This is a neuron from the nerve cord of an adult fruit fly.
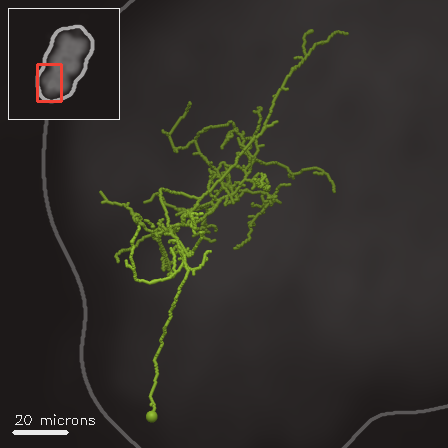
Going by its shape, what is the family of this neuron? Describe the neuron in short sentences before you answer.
From top to bottom in the picture it spans about 150 microns. The picture shows dozens of branch ends. This is a nerve-cord intrinsic neuron. Its family is hemilineage 20A.22A.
